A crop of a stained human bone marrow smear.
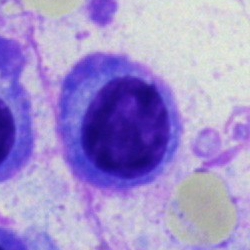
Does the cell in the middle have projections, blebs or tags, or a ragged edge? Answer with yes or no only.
No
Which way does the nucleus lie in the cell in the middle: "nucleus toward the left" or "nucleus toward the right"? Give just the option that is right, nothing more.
Nucleus toward the right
